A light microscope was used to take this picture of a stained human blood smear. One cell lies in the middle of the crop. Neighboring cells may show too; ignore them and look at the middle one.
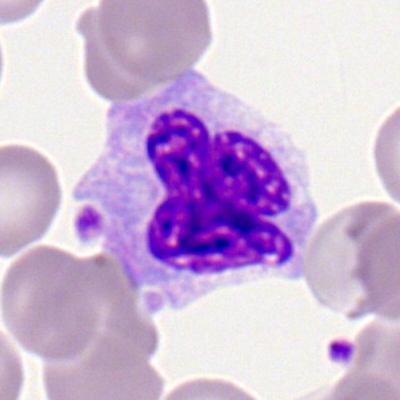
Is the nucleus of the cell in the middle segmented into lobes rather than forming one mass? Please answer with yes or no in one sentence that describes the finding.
Yes, there are two or more lobes making up the nucleus of the cell.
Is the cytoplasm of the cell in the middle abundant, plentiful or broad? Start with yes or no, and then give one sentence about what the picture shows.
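Yes. Abundant cytoplasm surrounds the nucleus on all sides.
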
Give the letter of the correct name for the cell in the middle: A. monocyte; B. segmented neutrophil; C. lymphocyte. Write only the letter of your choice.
A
